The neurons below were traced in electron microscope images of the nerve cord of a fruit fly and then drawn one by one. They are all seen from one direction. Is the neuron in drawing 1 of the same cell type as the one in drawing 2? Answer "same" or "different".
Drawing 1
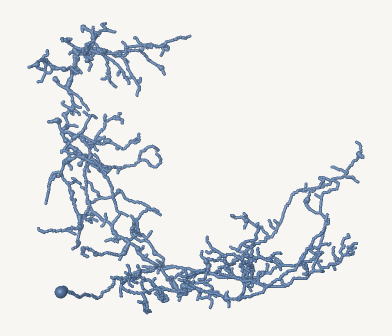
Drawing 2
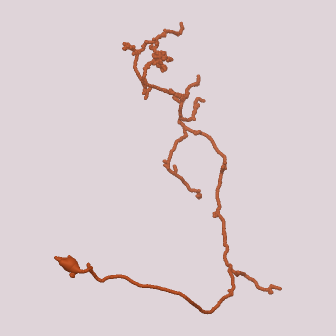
different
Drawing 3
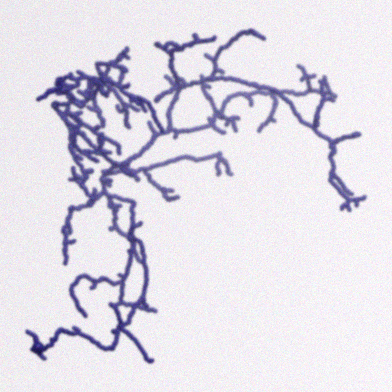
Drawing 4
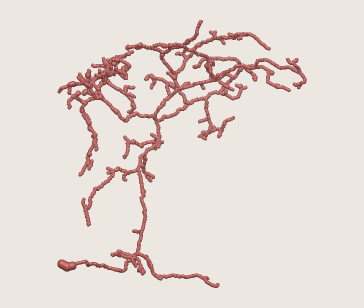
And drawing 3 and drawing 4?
same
